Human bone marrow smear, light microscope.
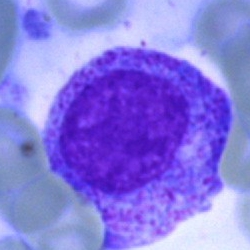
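Promyelocyte, the central cell of this bone marrow smear. Look first at the chromatin: it is finely mottled, not coarsely clumped. The cytoplasm has a blue-lilac background, with its widest band lying below the nucleus and a paler zone resting against the nucleus on its right side.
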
